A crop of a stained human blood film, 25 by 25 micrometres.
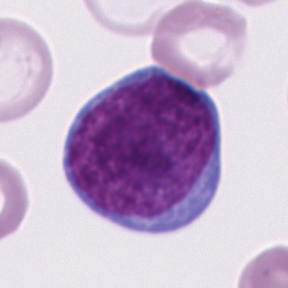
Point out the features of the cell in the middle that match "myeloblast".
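Nucleus first: it is round to oval, with no indentation, and fills about 80% of the cell's area, which goes with a myeloblast.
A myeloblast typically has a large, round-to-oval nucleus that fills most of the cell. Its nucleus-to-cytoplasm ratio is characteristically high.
That ratio fits the cytoplasm here, which forms only a thin rim, widest at the lower right. Chromatin next: it is finely granular, without coarse dark blocks, and so matches the name.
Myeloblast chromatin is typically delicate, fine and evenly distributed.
Then colour: the cytoplasm is blue.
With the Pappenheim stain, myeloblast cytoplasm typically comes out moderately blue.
Last, size: the cell is about 14 micrometres across. Every point on this list goes with a myeloblast, and none stands against it.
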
